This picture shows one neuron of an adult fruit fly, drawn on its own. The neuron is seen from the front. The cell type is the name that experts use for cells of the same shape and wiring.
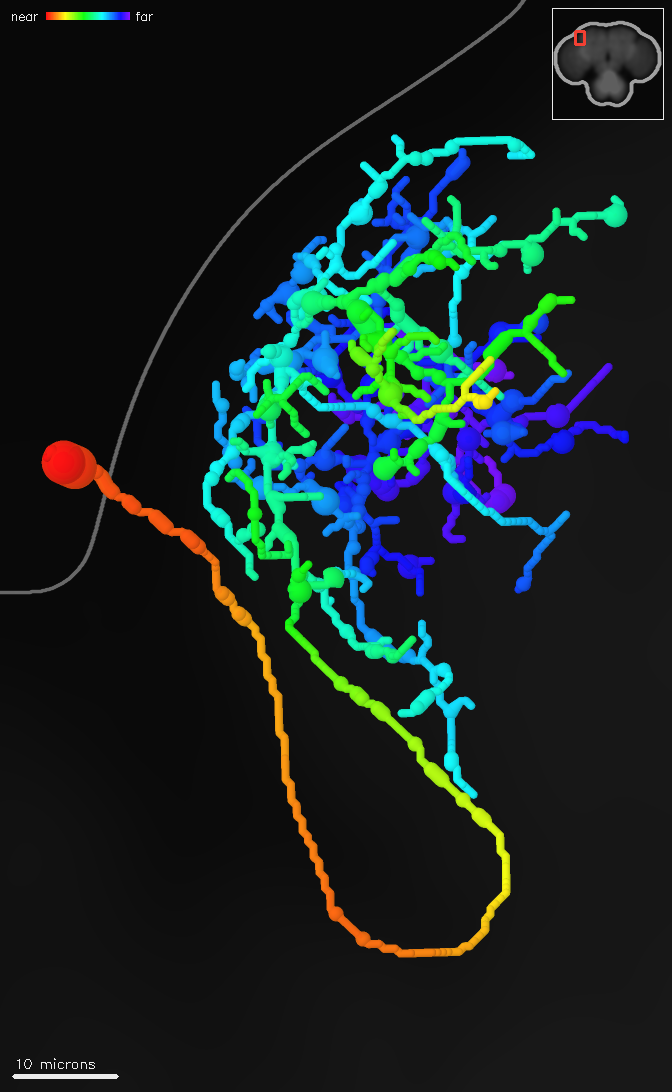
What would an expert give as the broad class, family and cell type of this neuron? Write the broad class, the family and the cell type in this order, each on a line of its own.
central-brain intrinsic neuron
hemilineage LHl4_dorsal
CB2463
